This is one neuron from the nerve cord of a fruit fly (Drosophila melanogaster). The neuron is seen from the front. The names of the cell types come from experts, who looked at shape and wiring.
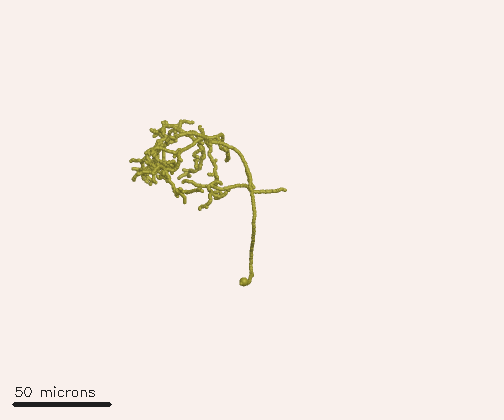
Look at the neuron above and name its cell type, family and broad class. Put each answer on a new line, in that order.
IN02A029
hemilineage 02A
nerve-cord intrinsic neuron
